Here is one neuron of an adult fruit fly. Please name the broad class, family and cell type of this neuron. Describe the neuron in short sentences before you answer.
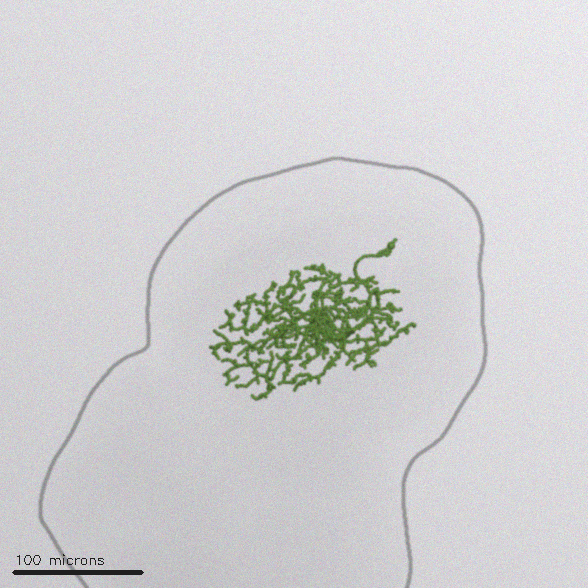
From left to right in the picture it spans about 160 microns. In this view it is wider than it is tall. Its broad class is visual projection neuron. The family is LoVP. It is of cell type LoVP108.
